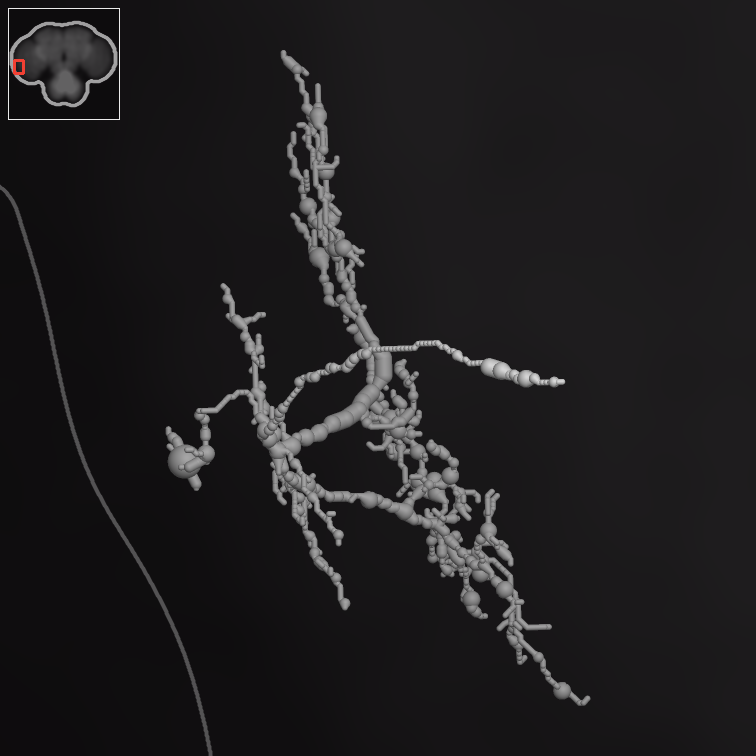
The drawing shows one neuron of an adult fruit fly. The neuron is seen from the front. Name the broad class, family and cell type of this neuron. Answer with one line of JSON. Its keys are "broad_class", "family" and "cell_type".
{"broad_class": "optic-lobe intrinsic neuron", "family": "Lawf", "cell_type": "Lawf1"}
